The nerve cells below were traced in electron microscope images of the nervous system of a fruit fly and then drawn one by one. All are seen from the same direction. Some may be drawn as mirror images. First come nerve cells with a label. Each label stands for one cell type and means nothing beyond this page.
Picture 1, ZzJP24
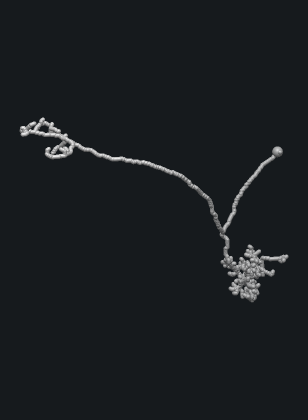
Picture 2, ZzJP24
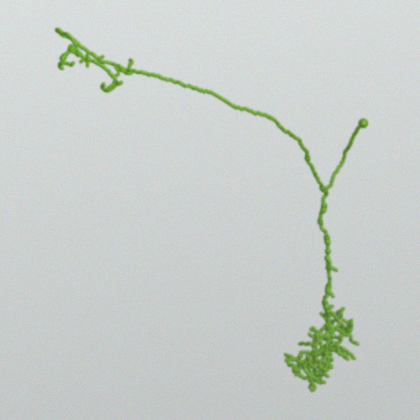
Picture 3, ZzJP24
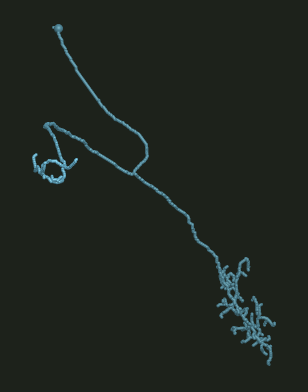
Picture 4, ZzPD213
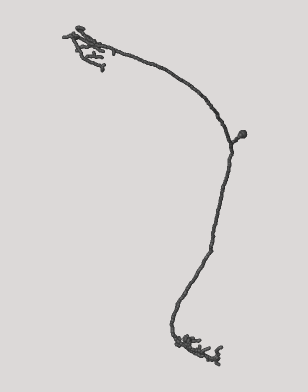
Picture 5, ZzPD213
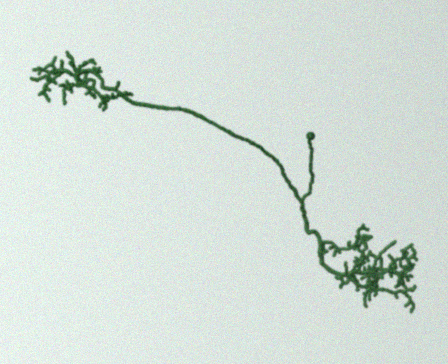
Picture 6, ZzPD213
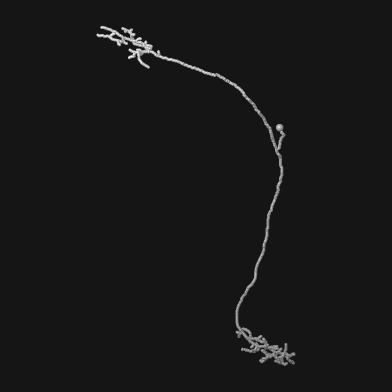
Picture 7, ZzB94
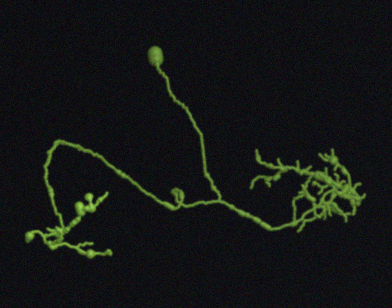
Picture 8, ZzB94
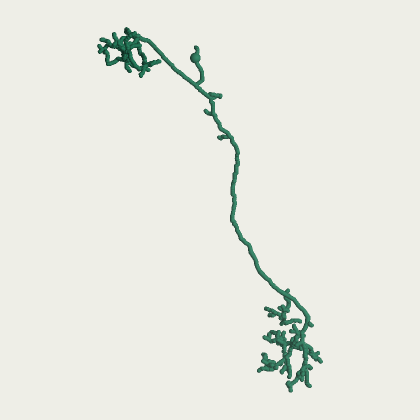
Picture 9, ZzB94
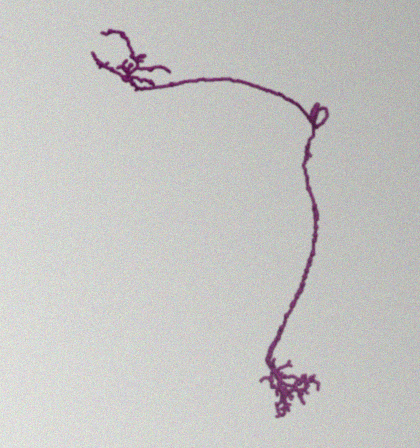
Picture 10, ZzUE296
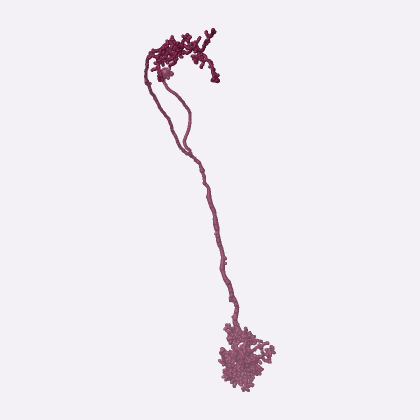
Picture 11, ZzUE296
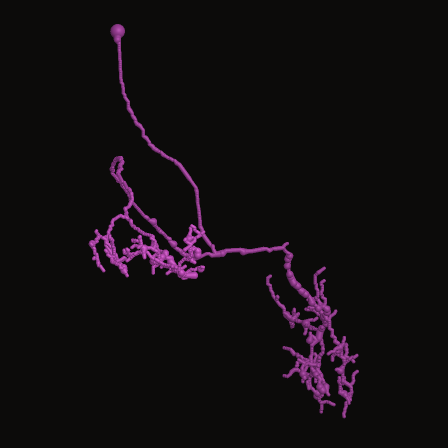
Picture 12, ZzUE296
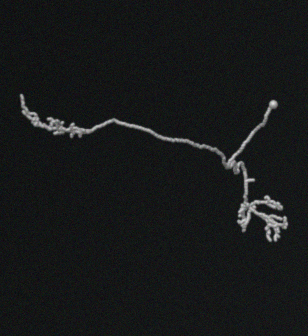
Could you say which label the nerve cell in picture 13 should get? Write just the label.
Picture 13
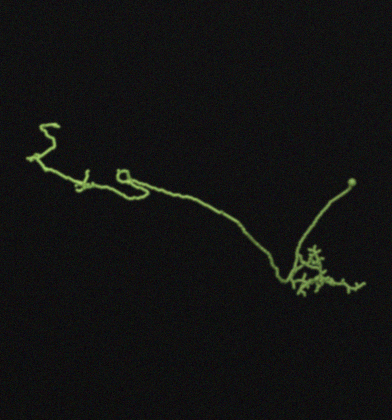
ZzJP24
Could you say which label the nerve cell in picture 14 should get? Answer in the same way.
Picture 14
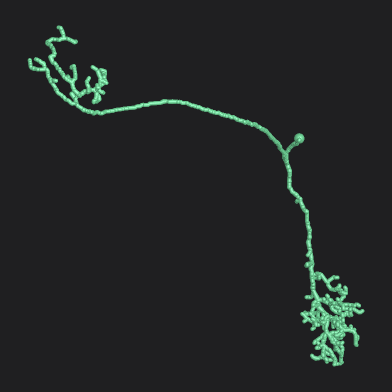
ZzB94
